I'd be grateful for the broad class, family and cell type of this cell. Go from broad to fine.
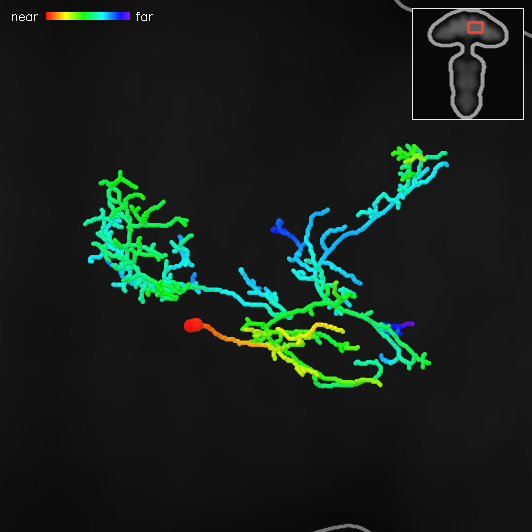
central-brain intrinsic neuron; hemilineage CLp1; SMP425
